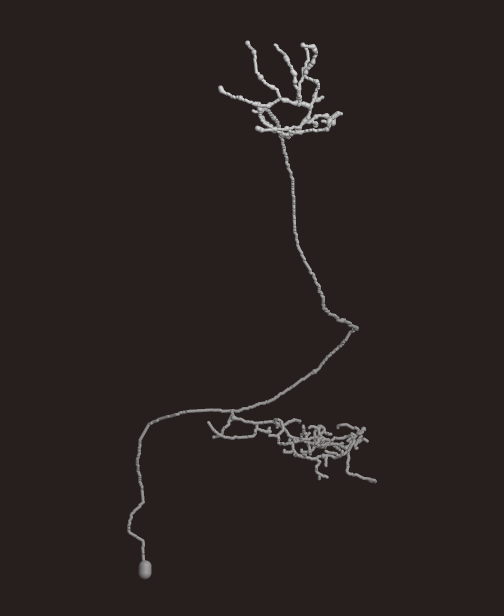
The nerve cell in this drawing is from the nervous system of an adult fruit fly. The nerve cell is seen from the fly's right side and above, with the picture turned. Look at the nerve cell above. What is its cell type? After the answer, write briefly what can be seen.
It is of cell type CB2004. It is a central-brain intrinsic neuron. Its cell body lies at the lower left of the picture. The picture shows dozens of branch ends.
